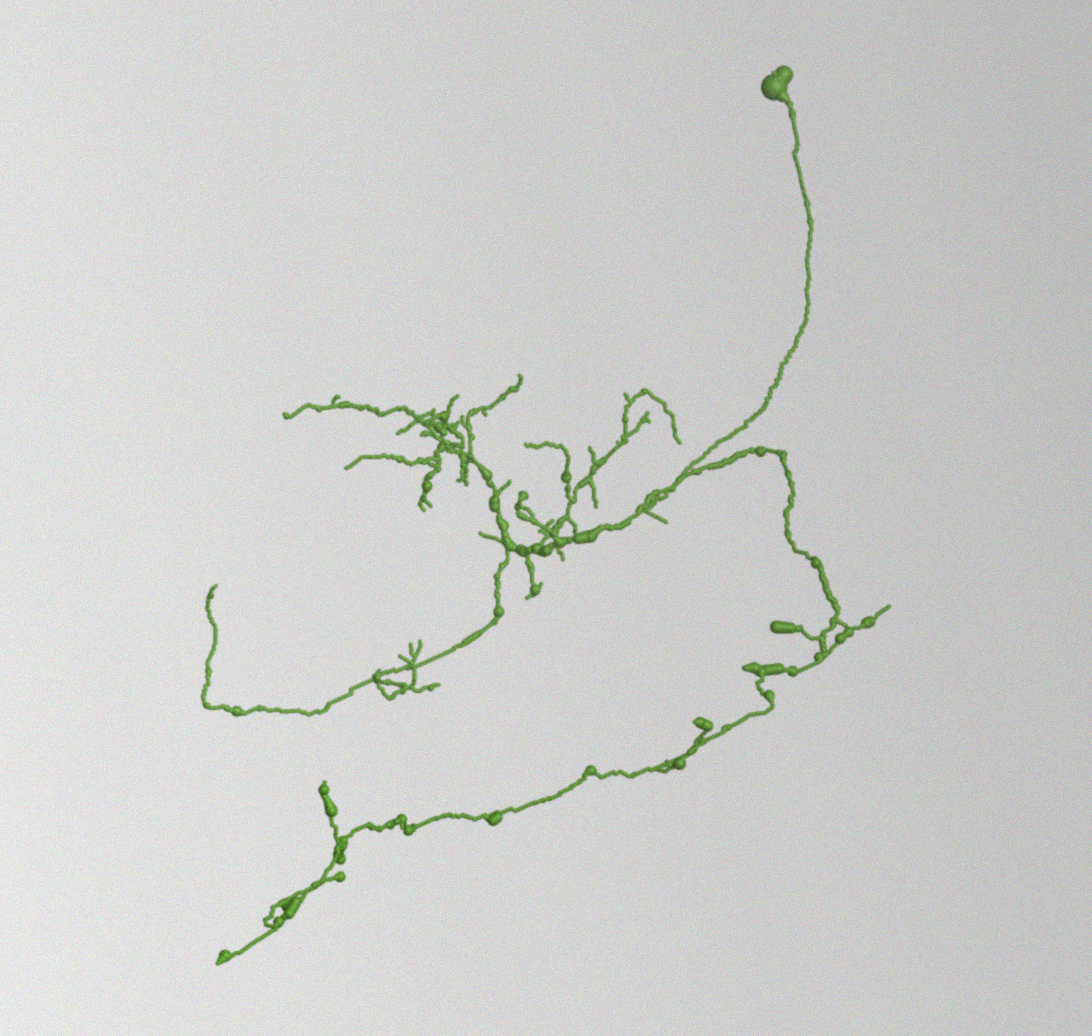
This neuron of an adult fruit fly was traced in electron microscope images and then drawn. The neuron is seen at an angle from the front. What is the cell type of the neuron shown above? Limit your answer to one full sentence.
This neuron is of the type IN07B087.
